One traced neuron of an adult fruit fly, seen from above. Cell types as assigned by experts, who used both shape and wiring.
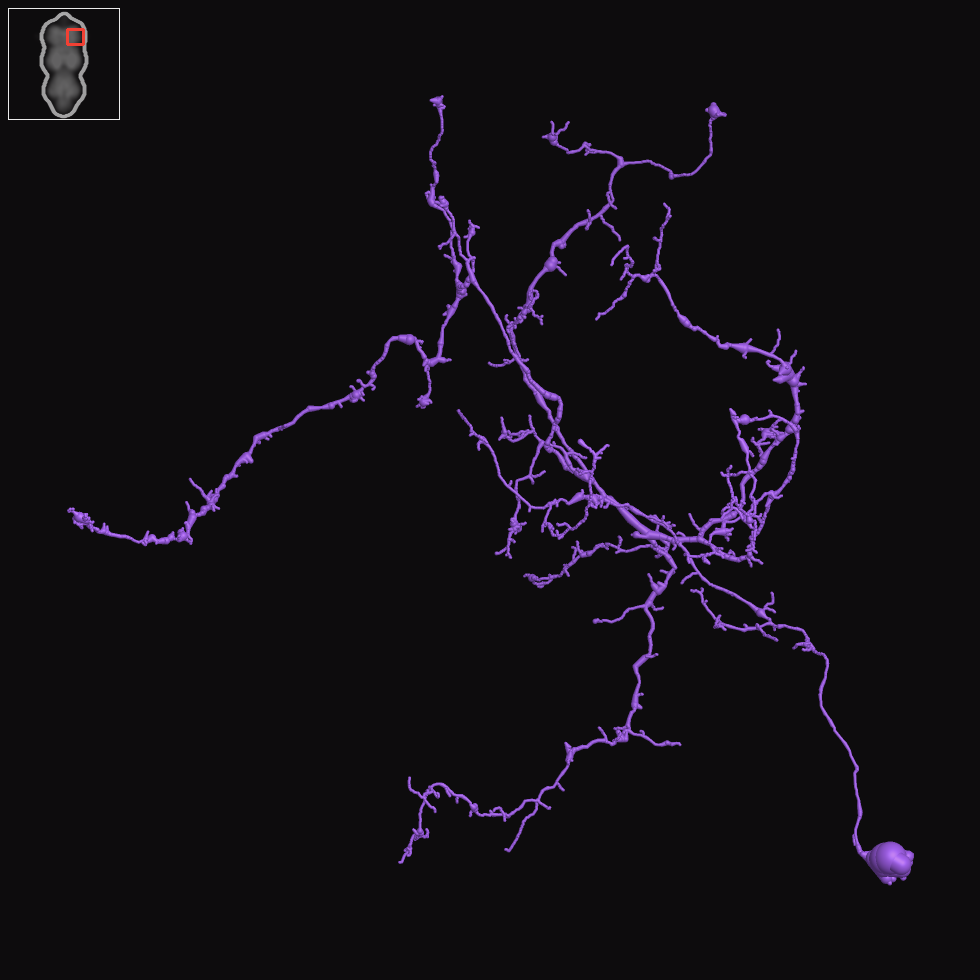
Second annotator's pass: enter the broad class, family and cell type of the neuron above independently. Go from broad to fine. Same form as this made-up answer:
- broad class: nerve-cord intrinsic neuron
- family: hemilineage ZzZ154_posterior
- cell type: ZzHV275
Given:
- broad class: nerve-cord intrinsic neuron
- family: hemilineage 20A.22A
- cell type: IN20A.22A071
